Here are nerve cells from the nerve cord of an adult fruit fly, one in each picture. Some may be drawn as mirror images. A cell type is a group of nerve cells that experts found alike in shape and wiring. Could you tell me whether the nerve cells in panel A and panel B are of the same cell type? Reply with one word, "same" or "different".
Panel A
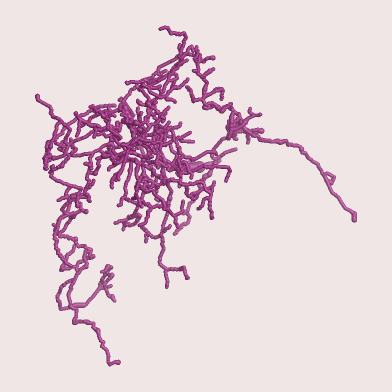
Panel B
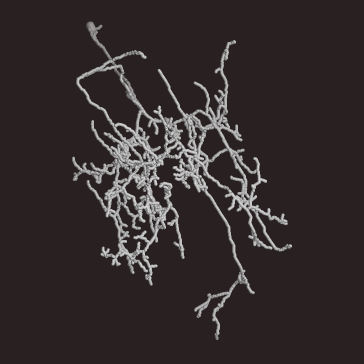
different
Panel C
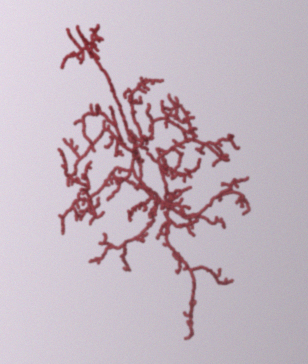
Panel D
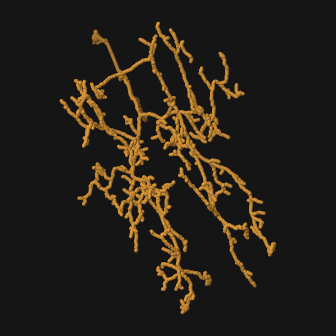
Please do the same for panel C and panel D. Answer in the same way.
different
